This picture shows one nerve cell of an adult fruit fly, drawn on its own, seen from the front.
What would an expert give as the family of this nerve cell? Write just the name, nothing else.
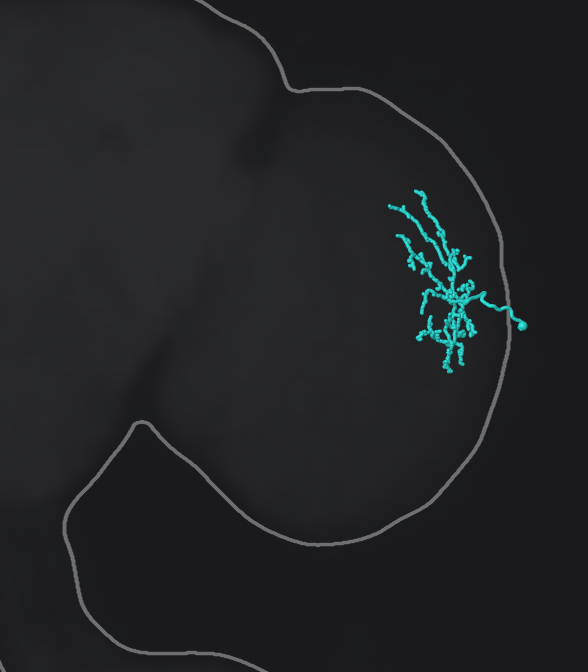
Cm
